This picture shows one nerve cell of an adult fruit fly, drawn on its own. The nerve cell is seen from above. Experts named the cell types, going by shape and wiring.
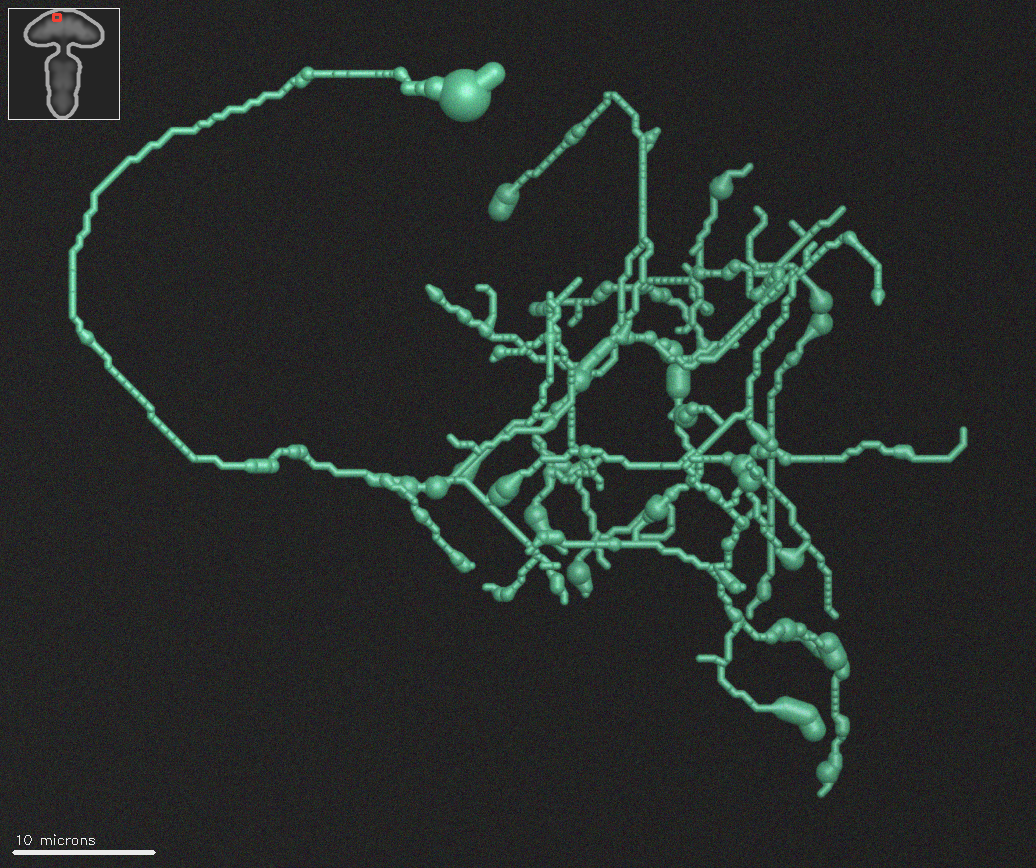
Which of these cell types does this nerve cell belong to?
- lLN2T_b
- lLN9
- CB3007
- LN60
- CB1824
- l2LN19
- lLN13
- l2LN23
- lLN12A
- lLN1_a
CB3007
